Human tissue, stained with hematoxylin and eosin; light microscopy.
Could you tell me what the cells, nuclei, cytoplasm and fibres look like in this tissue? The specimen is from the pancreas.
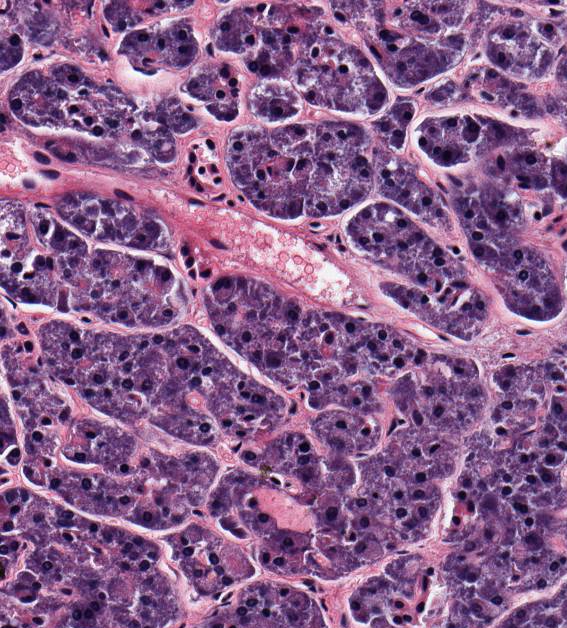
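Everywhere you look, the cells are packed into rounded nests, with thin pink fibrous septa between them. Their cytoplasm is granular and purple, and their nuclei are small, round and darkly stained. In the septa themselves you'll find scattered elongated, spindle-shaped nuclei.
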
